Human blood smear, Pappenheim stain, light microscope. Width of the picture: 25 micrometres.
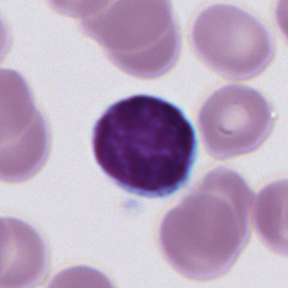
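Typical lymphocyte: central cell of a stained peripheral blood smear. Outline smooth and rounded; cell about 9 micrometres across. Nucleus round, about 8 micrometres across, without lobes or indentation, filling about 90% of the cell's area. Chromatin dense, dark purple, coarsely clumped. Cytoplasm a very thin pale blue rim, widest at the lower edge.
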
